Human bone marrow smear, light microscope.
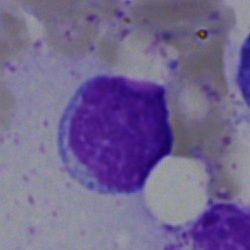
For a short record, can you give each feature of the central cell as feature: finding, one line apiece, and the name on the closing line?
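Outline: roughly round
Nucleus: fills most of the cell
Nuclear shape: a single unlobed mass
Cytoplasm: thin rim, widest on the left side
Name: lymphocyte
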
